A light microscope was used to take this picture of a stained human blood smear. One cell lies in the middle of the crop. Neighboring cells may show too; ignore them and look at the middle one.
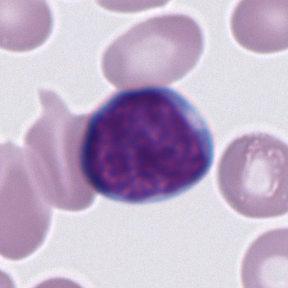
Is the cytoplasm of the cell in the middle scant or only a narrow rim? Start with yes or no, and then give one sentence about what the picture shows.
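Yes. The cytoplasm forms only a thin blue rim around the nucleus.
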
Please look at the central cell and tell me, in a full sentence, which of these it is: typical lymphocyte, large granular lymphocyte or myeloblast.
The crop's centre is taken up by a typical lymphocyte.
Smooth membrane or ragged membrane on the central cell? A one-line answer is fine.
There are no projections here; the outline is simply smooth.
